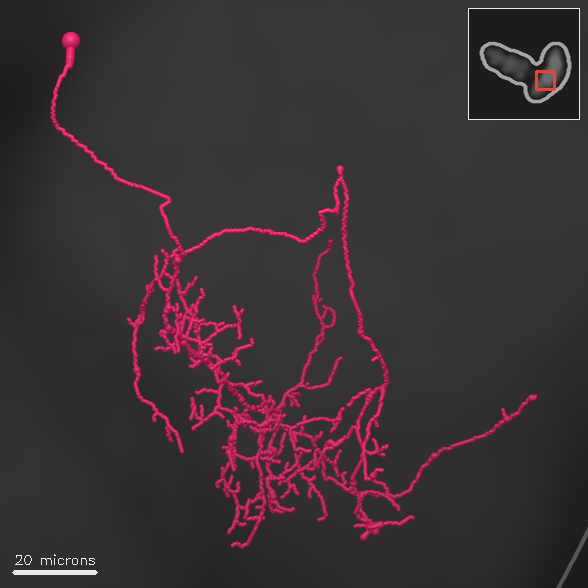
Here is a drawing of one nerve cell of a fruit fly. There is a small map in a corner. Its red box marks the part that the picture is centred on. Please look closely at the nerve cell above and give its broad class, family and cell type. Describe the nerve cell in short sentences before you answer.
It is in the brain and does not reach the nerve cord. From top to bottom in the picture it spans about 120 microns. The picture shows dozens of branch ends. This is a central-brain intrinsic neuron. Its family is hemilineage VLPl&p2_posterior. Its cell type is AVLP519.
